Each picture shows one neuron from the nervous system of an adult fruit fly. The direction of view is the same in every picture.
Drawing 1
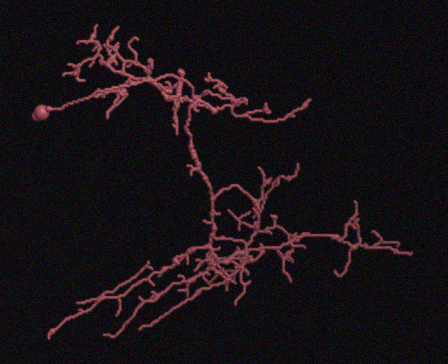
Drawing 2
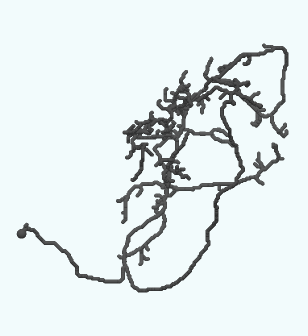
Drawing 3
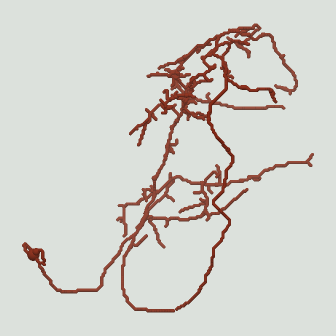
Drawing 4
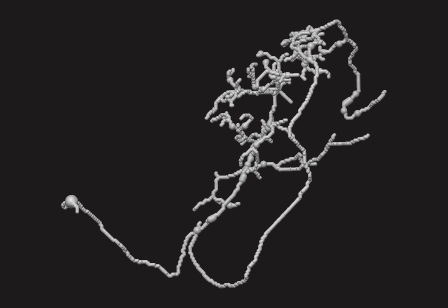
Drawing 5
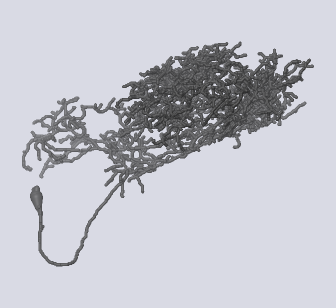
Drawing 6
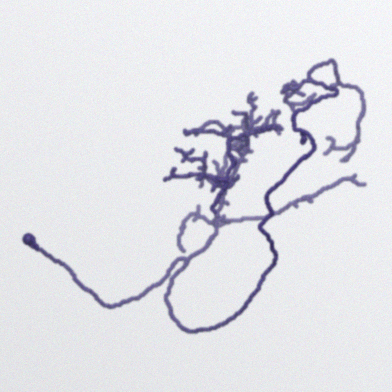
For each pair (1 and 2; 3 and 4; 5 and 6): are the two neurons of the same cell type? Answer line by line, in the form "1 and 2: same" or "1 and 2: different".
1 and 2: different
3 and 4: same
5 and 6: different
